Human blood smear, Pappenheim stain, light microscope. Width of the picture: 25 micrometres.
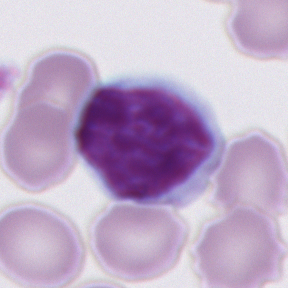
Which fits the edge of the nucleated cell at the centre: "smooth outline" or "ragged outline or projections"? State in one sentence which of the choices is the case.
This cell's outline is not rough but smooth.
